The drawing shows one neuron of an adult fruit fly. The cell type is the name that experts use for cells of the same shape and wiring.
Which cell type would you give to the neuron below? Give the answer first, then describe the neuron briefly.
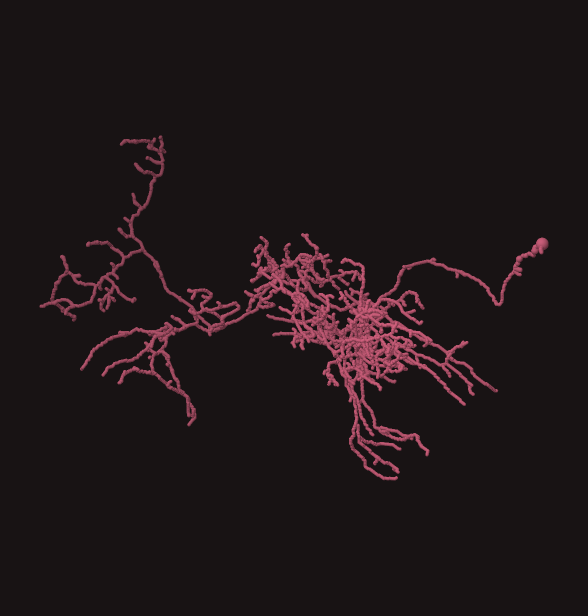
The cell type is SLP247. This is a central-brain intrinsic neuron. The cell body is on the right of the picture. In this view it is wider than it is tall.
